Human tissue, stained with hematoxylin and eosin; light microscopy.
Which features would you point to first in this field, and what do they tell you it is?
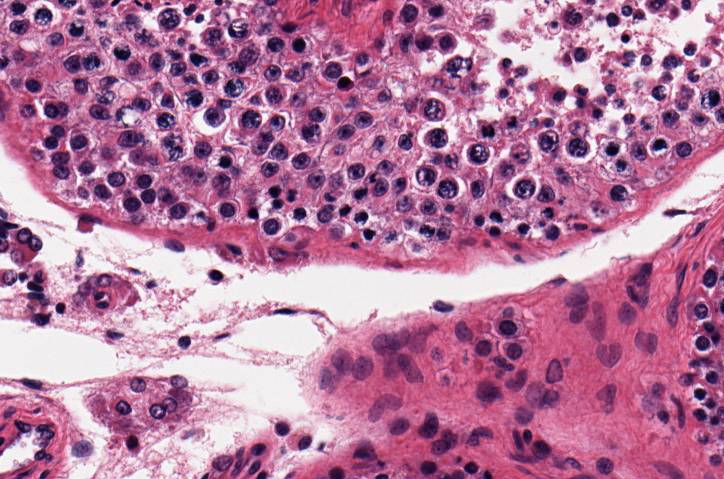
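What I take this field to show is a seminiferous tubule, filling the upper half as one large unit densely packed with cells. Along its lower edge runs a thin pink band.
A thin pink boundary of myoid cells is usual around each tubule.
Most of the cells inside are round, with round, darkly stained nuclei. At the lower right sits a second cellular mass whose cells have abundant pink cytoplasm and oval nuclei.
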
